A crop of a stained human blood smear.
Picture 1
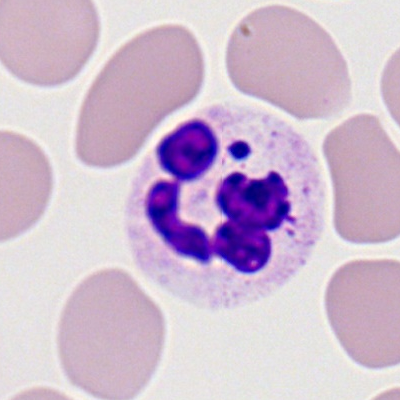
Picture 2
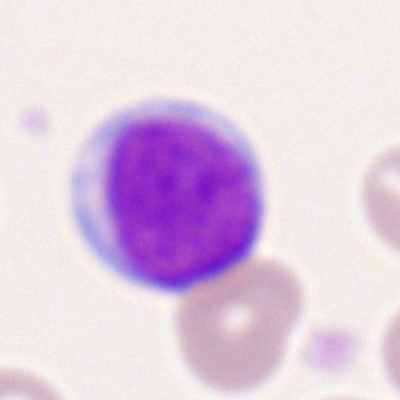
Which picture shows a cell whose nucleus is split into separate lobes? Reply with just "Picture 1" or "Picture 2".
Picture 1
